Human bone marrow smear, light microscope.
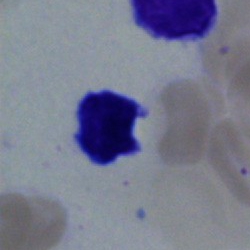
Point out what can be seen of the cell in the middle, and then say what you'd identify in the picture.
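A small pointed projection juts from the upper right edge of this cell. The whole cell stains a dense, deep blue-violet, and no clear chromatin pattern can be made out. No nucleolus is visible within the dark mass, and no granules are seen anywhere in the cell. This cell is a lymphocyte.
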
